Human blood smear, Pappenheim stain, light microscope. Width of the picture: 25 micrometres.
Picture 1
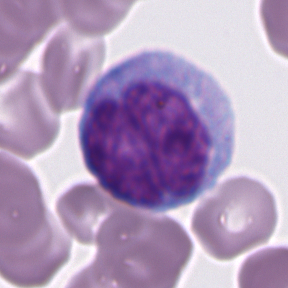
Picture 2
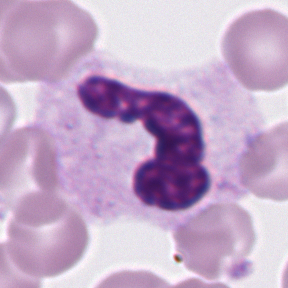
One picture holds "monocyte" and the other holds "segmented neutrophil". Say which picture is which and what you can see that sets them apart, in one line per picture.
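Picture 1: monocyte. No distinct granules can be seen in the cytoplasm.
Picture 2: segmented neutrophil. Fine lilac granules are scattered through the cytoplasm.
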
